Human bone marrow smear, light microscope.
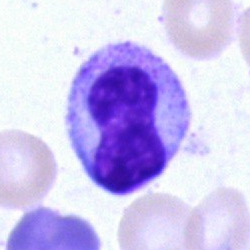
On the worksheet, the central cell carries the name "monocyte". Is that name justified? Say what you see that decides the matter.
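Start with the nucleus: it is pinched in at the middle into an hourglass, with the deepest notch on the left. Now the chromatin, which is dark purple and coarsely clumped.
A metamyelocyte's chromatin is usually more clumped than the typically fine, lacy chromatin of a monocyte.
So the chromatin sides with metamyelocyte and against monocyte. Then the cytoplasm, which is pale lilac.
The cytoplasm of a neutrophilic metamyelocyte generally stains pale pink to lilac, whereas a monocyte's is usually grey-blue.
That tint, too, goes with metamyelocyte rather than monocyte. The outline is smooth and oval, and no nucleoli are visible. Putting it together, this is not a monocyte but a metamyelocyte.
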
